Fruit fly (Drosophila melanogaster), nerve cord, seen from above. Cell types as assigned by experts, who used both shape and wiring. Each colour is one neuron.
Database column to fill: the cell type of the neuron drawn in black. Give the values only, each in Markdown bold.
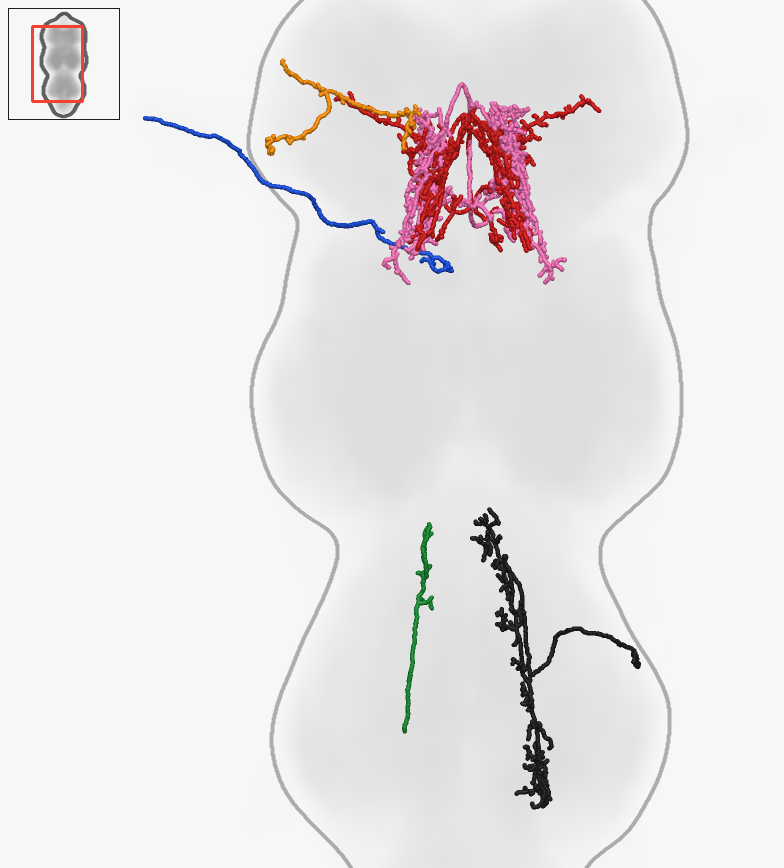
**SNpp40**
